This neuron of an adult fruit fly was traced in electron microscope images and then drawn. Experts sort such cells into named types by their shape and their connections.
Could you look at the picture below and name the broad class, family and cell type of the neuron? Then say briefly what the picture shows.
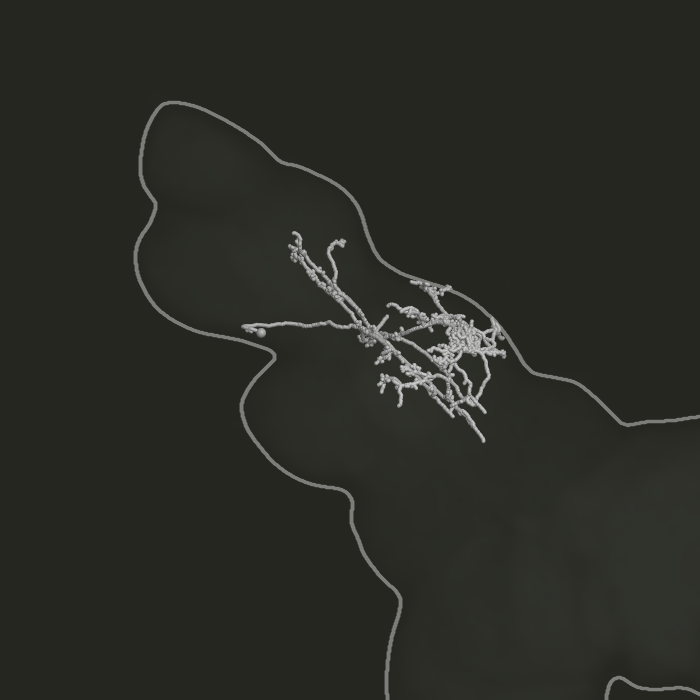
Its broad class is nerve-cord intrinsic neuron. The family is hemilineage 18B. The cell type is IN18B026. As drawn here it is wider than it is tall.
